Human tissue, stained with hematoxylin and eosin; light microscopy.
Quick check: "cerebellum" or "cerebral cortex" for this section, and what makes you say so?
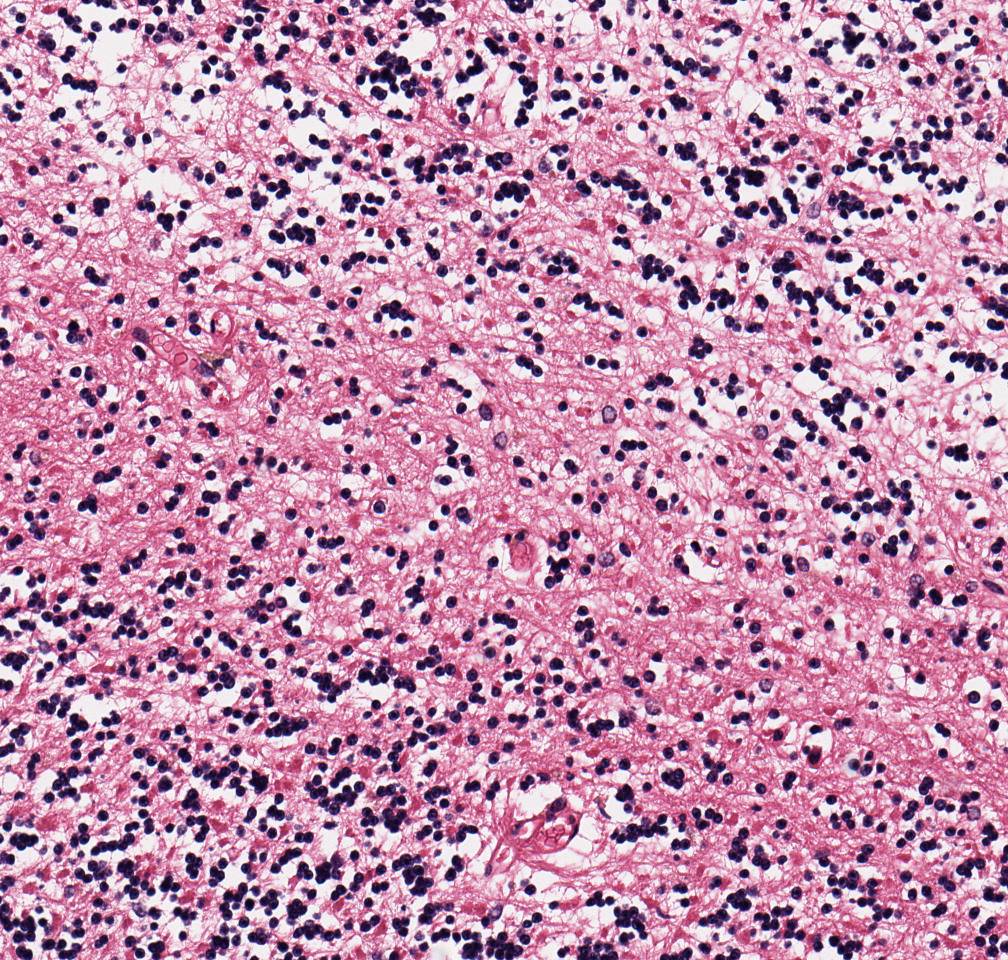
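This is cerebellum. Most nuclei here are small, round and uniformly dark, with very little visible cytoplasm.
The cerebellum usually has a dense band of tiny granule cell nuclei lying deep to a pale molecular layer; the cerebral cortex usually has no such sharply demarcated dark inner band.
A pink, finely fibrillary meshwork lies between the nuclei, a few larger, paler nuclei lie scattered, and many nuclei sit in clear empty spaces, giving a vacuolated look.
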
